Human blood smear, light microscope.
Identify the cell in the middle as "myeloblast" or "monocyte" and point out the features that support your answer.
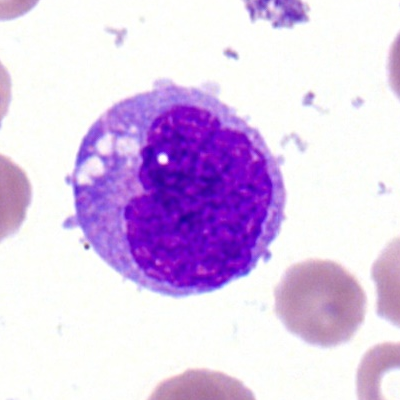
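It's a monocyte. The nucleus is folded, with a notch on its left side, and the cytoplasm is pale greyish-lilac with several clear vacuoles on the left. Small irregular blebs stick out from the cell edge, mostly at the top and left.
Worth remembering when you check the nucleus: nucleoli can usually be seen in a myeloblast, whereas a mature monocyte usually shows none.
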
